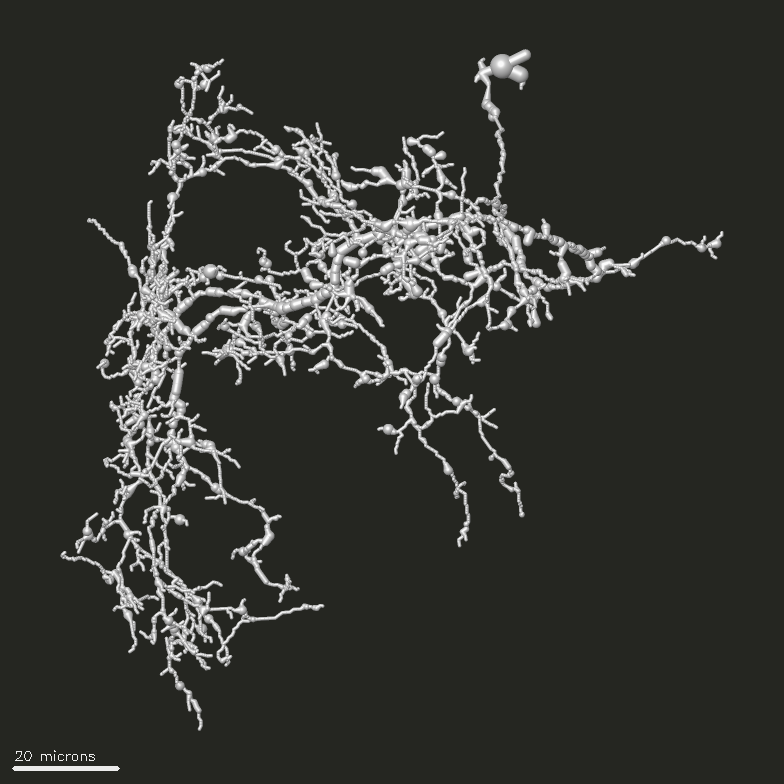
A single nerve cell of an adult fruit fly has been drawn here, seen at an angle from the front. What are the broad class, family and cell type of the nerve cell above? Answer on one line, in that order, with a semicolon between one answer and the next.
central-brain intrinsic neuron; hemilineage SMPpv2_dorsal; CL144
